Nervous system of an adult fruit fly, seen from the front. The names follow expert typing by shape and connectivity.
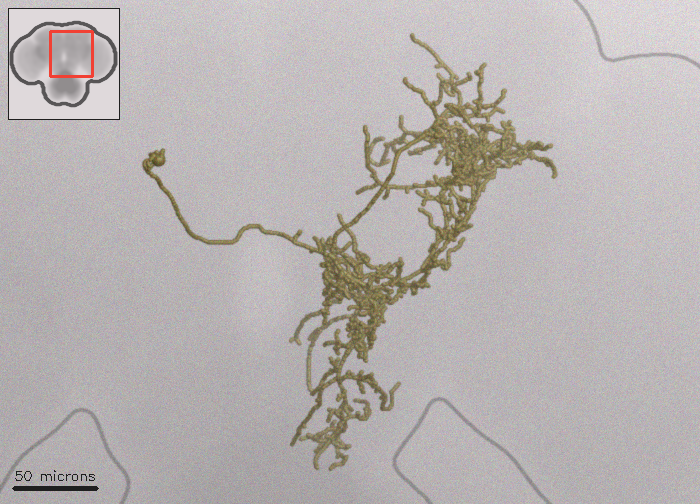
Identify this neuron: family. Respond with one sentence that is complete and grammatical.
This neuron falls within the family hemilineage CREa1_ventral.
